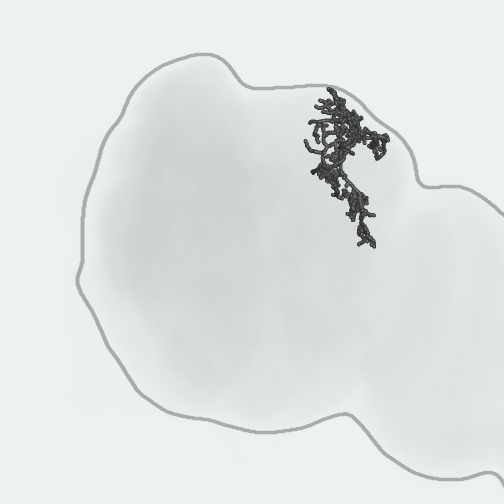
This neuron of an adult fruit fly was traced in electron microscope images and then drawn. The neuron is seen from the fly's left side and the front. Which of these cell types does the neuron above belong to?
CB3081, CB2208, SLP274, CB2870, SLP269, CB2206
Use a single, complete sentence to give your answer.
The cell type to which this neuron belongs is SLP269.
